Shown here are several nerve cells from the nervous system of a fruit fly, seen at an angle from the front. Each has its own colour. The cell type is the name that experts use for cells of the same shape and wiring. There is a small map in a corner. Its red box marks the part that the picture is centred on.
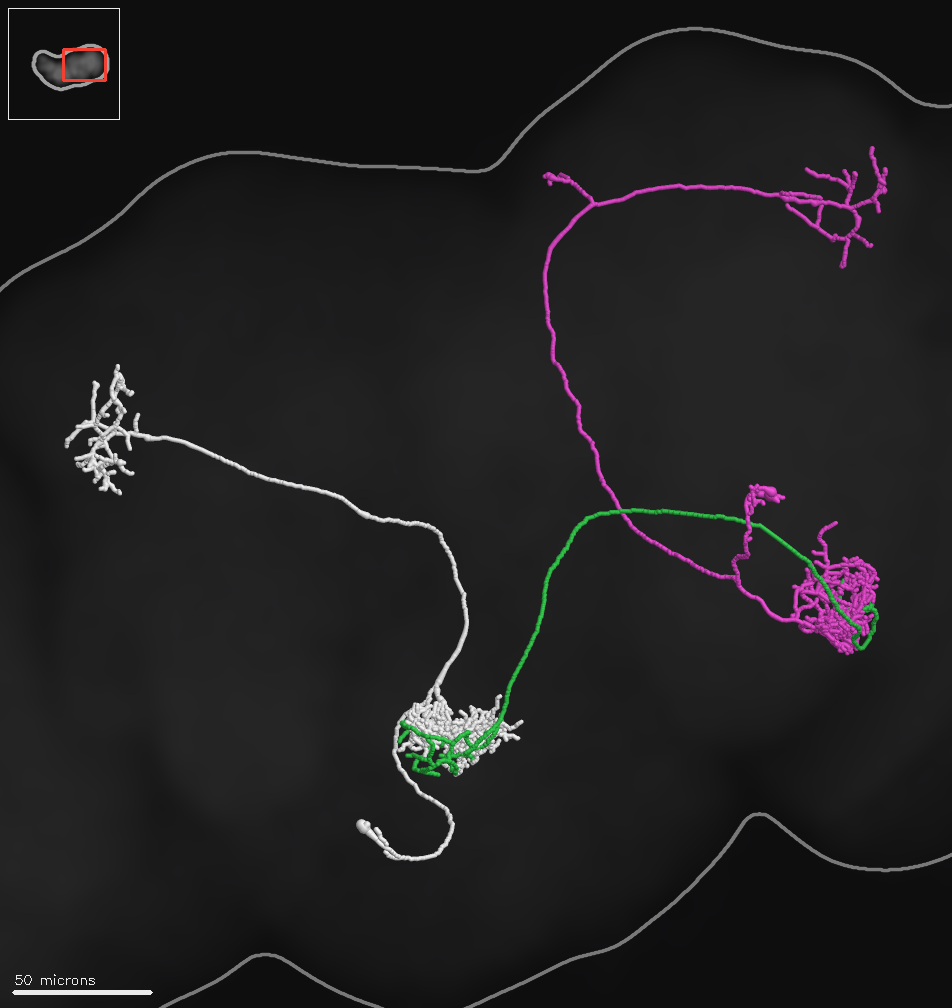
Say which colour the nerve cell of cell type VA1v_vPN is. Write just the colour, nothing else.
white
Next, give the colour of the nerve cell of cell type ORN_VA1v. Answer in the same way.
green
